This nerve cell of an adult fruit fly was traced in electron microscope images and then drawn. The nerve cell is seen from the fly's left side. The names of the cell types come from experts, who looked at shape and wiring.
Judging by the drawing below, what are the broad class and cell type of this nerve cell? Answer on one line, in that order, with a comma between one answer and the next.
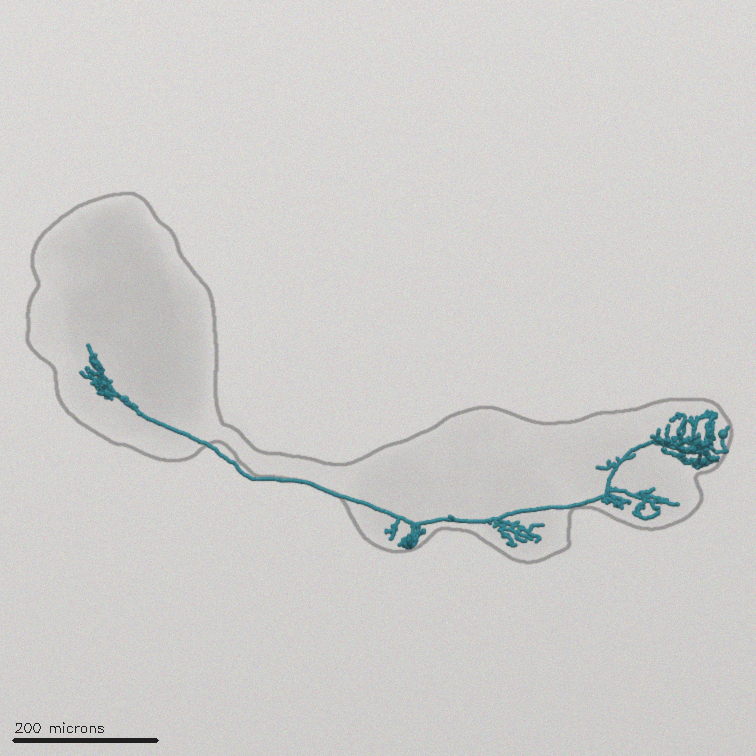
ascending neuron, ANXXX196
